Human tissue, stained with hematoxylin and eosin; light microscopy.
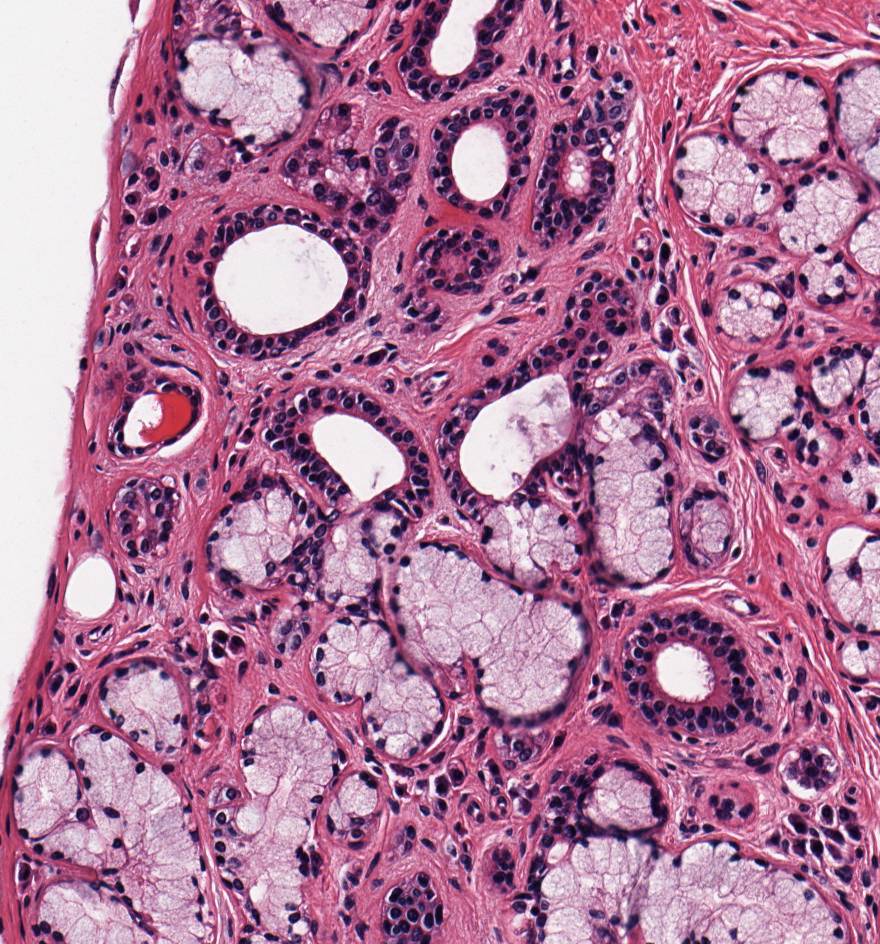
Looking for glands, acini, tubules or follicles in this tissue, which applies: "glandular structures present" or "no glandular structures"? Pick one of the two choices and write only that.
Glandular structures present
